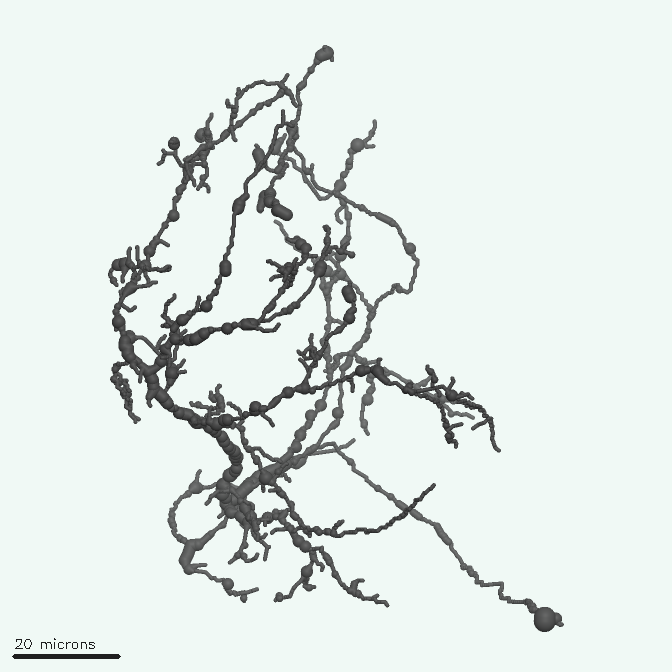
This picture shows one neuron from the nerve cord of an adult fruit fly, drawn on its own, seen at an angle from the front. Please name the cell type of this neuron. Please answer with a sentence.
The cell type is IN04B094.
